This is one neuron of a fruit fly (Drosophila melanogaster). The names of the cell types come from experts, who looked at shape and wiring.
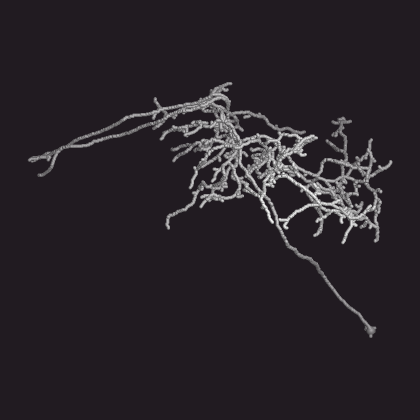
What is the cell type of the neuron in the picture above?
OCC01b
